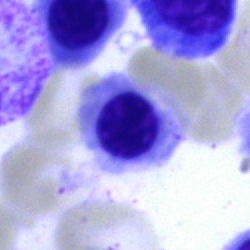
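Erythroblast in stained bone marrow smear, central cell. No nucleolus visible in nucleus. Moderate rim of pale blue cytoplasm around nucleus, without visible granules. Outline slightly irregular, a few angular corners.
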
